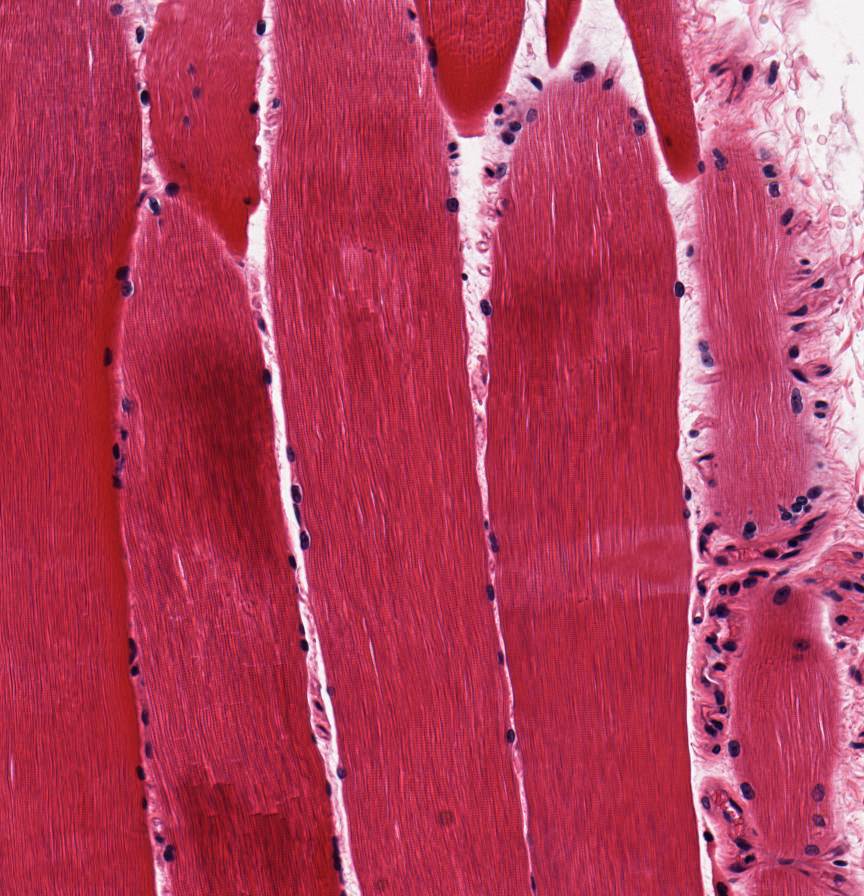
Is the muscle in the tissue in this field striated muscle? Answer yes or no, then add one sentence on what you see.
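Yes. Fine transverse striations cross the muscle fibres.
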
